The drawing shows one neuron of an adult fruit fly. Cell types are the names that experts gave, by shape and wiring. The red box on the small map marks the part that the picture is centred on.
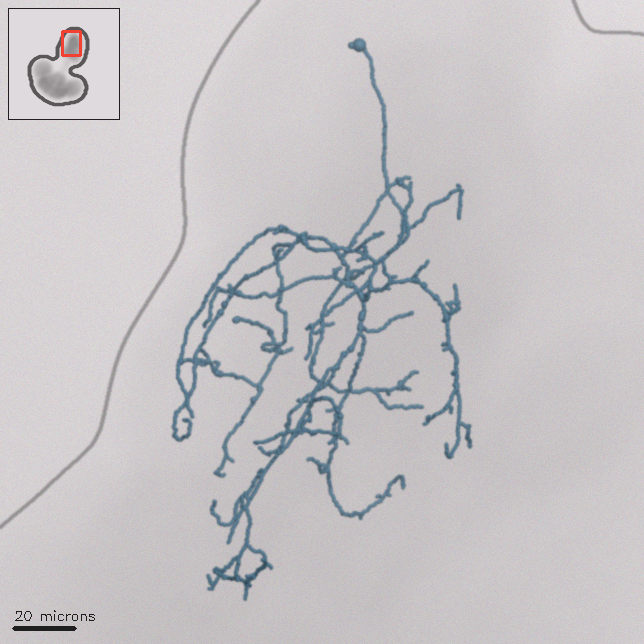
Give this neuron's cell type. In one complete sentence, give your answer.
This neuron is recognized as the cell type IN20A.22A022.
